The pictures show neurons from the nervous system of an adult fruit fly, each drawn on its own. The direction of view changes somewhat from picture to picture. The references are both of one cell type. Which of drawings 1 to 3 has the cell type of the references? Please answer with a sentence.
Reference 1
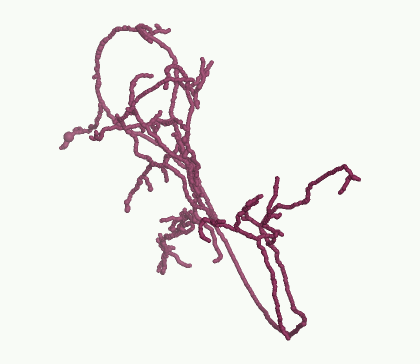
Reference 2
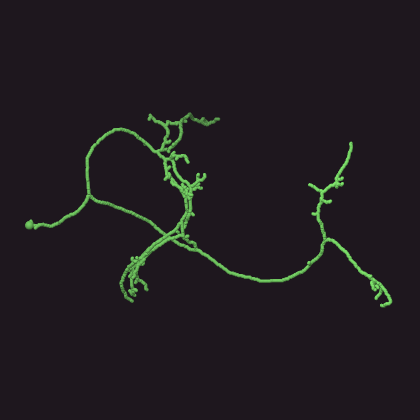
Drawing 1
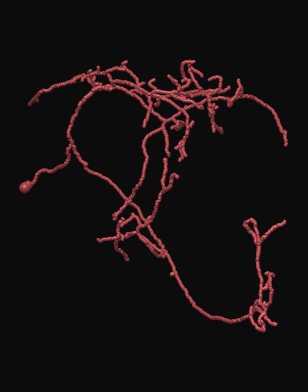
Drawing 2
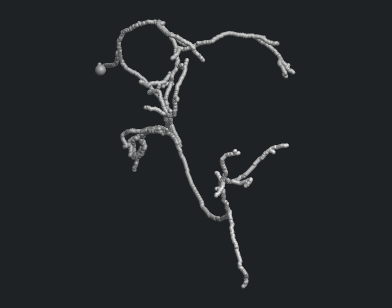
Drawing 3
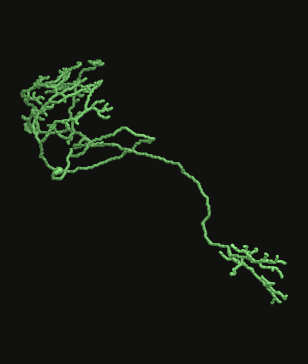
Drawing 2 shows a neuron of the same cell type.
